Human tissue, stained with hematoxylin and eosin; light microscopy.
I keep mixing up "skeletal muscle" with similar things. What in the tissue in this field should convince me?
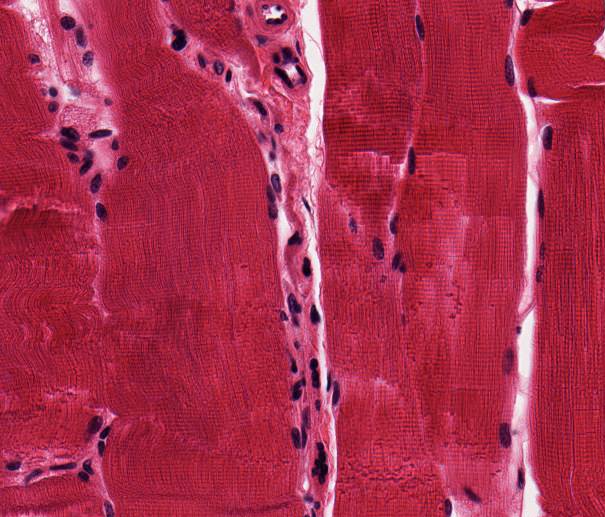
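The long, wide fibres running top to bottom across the whole field go with skeletal muscle.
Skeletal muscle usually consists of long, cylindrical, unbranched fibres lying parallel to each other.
The fibre nuclei are flattened and sit at the fibre edges. The fibre cytoplasm is deeply and evenly eosinophilic. Left of centre, a narrow vertical band of connective tissue with many dark elongated nuclei lies between fibres.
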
